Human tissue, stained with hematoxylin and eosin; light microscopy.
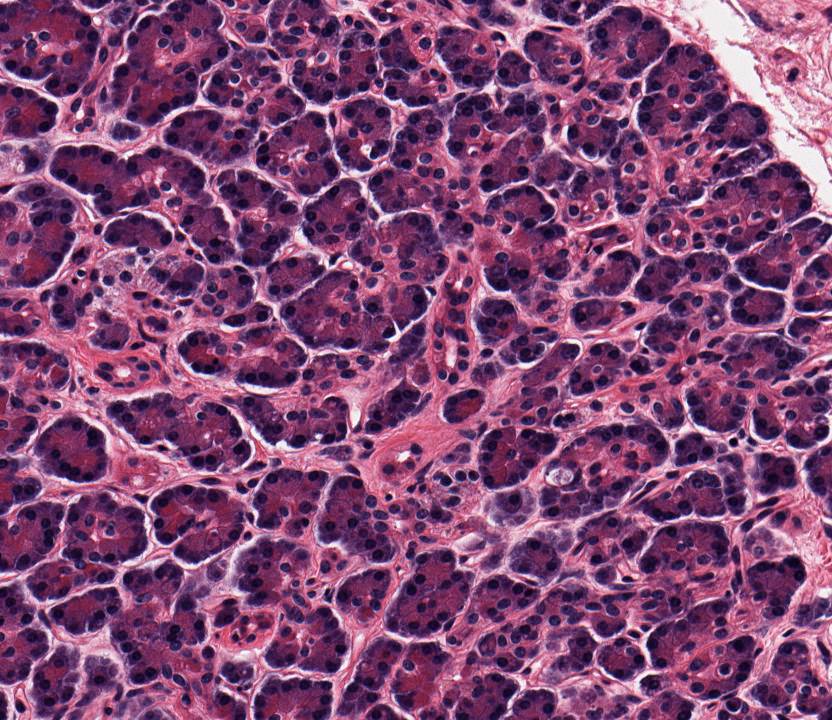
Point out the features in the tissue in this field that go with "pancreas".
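Field almost wholly taken up by closely packed rounded acini, divided only by thin pink fibrous strands.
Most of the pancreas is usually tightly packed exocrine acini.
That fits pancreas. Acinar nuclei round and dark, lying mostly toward the outer edge of each acinus; lumens tiny, mostly inconspicuous.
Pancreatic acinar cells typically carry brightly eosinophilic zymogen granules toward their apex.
Here the acinar cytoplasm is dense, granular and deep purple-red.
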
